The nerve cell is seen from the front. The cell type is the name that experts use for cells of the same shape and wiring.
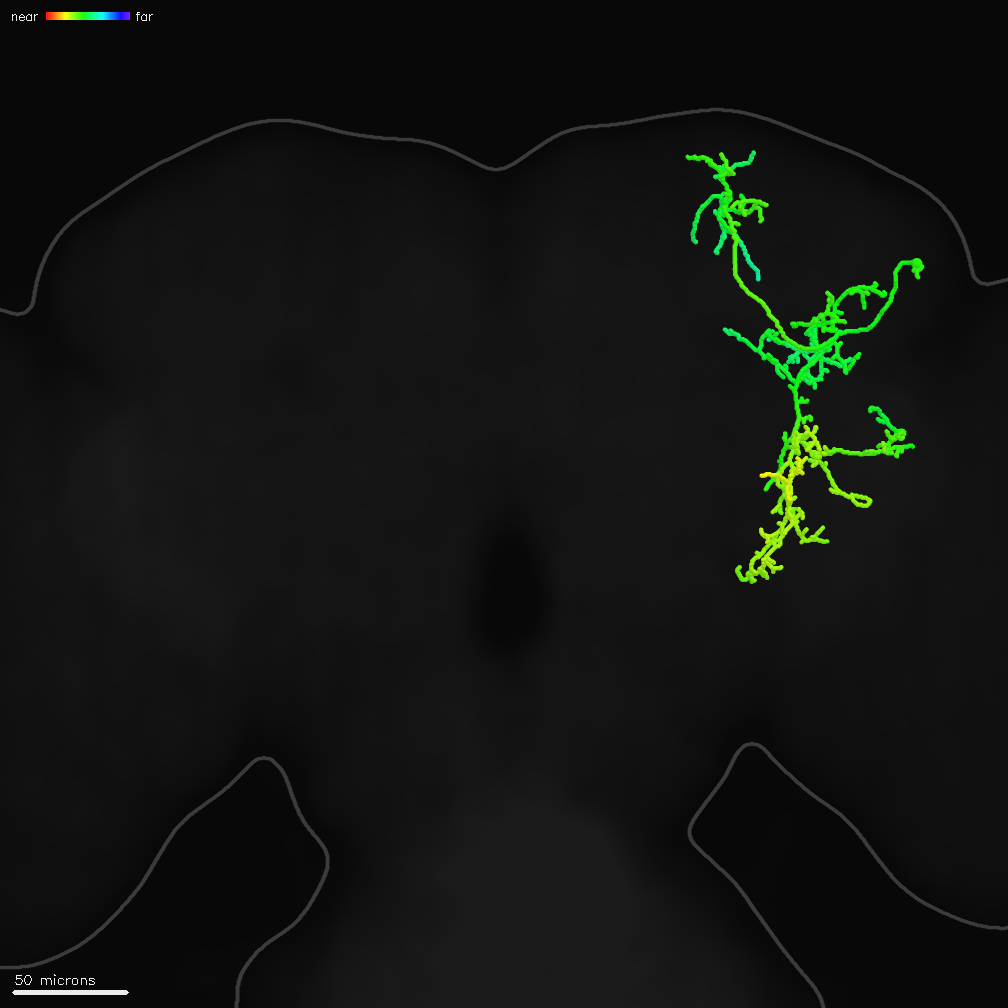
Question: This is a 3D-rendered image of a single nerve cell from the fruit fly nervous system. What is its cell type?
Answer: AVLP027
